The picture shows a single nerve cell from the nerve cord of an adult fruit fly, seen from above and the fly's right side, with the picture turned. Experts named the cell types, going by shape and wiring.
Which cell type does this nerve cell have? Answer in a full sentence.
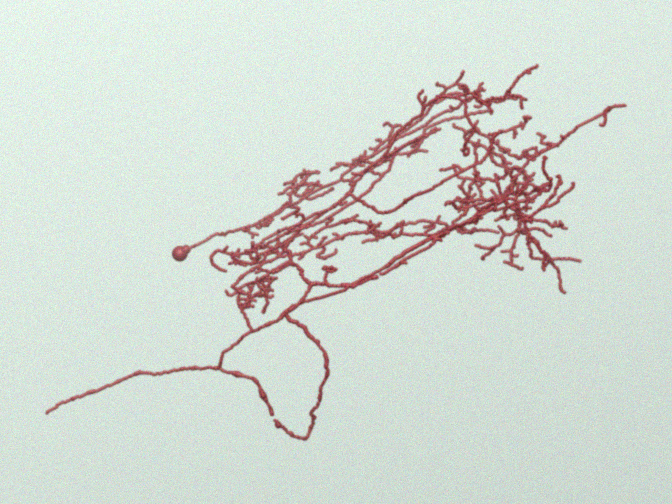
The cell type is AN02A016.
